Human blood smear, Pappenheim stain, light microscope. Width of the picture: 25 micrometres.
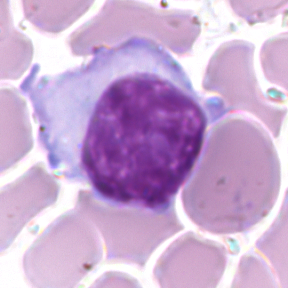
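Plasma cell in a stained peripheral blood smear, the nucleated cell at the centre. Its outline is irregular rather than smoothly round, and the nucleus sits over toward the right. There's plenty of cytoplasm, mostly on the left and upper side of the nucleus, and you won't spot any coarse granules in it.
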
